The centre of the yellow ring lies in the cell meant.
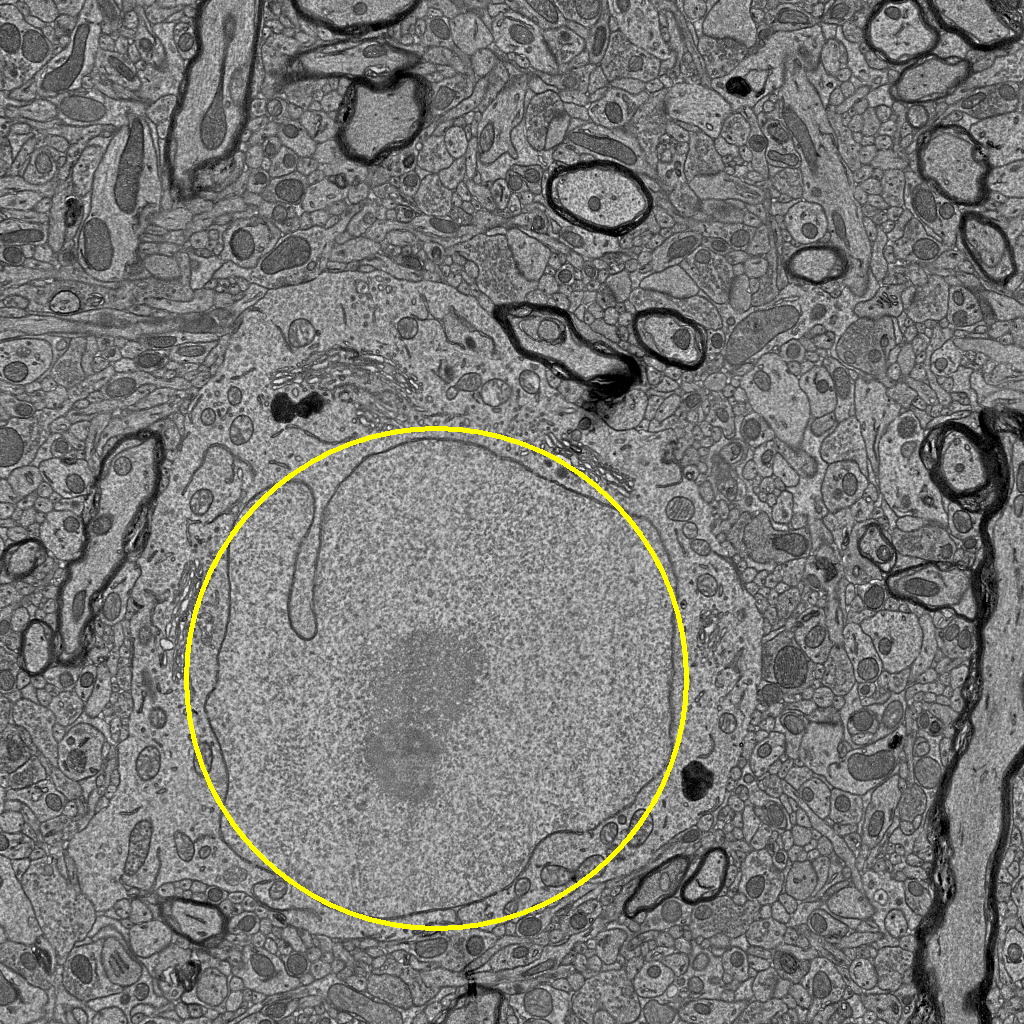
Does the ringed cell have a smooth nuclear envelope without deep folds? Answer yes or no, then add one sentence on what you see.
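No. A single deep, narrow fold of the nuclear envelope reaches down into the nucleus from its upper left.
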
